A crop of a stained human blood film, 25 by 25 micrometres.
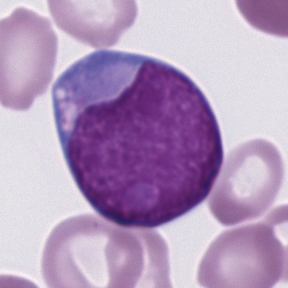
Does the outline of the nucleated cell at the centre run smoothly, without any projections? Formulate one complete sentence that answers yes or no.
Yes, a smooth outline without projections belongs to this cell.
